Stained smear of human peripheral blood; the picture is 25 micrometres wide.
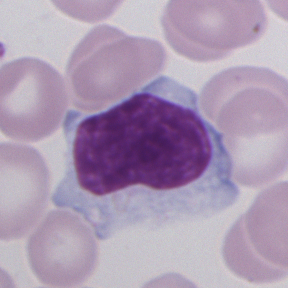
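Typical lymphocyte: the cell outline is irregular and angular, with several pointed corners. The nucleus is a single unlobed mass, slightly irregular in outline, measuring about 12 by 9 micrometres. Its chromatin stains dark purple and looks fairly dense with faint mottling. The cytoplasm is pale greyish blue.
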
